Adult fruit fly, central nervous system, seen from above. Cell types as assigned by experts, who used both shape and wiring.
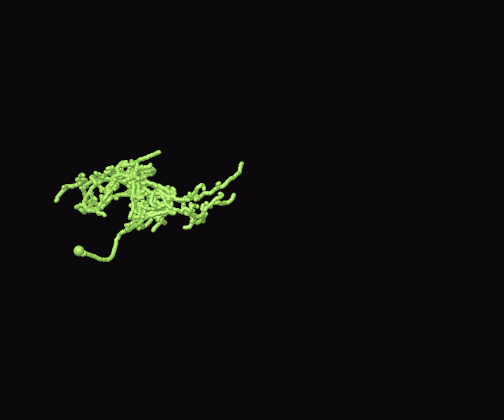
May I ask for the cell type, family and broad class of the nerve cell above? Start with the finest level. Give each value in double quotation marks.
"SLP259", "hemilineage SLPpl1", "central-brain intrinsic neuron"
